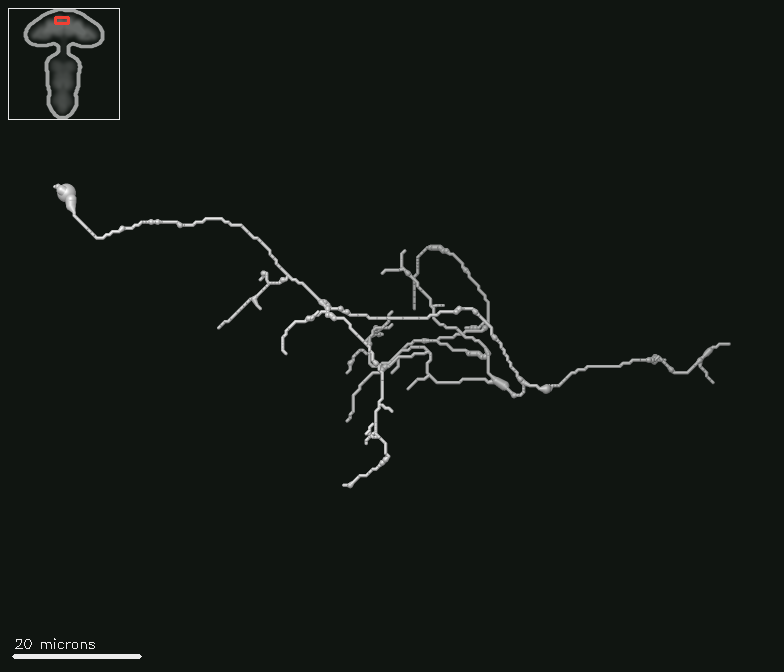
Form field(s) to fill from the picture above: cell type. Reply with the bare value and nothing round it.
PAM03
